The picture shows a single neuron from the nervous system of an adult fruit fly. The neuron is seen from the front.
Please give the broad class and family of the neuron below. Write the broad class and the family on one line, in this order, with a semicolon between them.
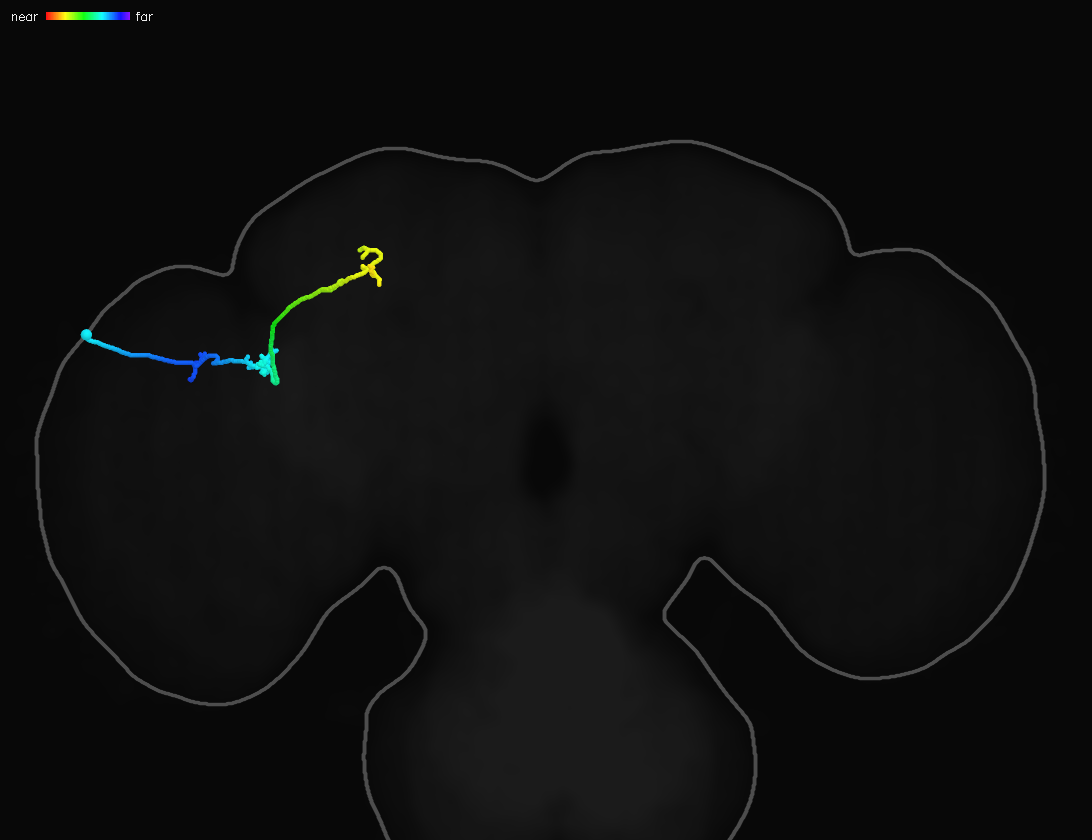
visual projection neuron; LC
